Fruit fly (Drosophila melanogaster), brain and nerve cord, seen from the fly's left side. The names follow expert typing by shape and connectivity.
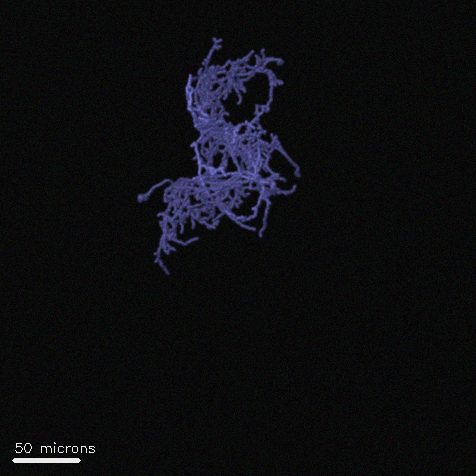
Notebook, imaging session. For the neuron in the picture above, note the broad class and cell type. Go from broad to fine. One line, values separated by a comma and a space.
central-brain intrinsic neuron, CL094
